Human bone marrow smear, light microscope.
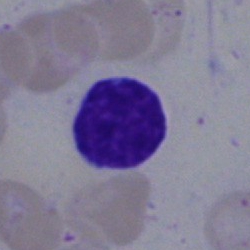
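Lymphocyte: central cell, stained human bone marrow smear, light microscopy. The outline is roughly round with a few slightly flattened sides. No distinct rim of cytoplasm is seen around the nucleus. The chromatin is dense, dark purple and coarsely clumped, and no nucleoli are visible.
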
